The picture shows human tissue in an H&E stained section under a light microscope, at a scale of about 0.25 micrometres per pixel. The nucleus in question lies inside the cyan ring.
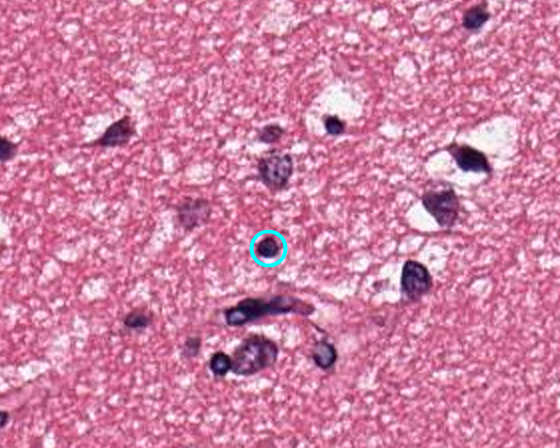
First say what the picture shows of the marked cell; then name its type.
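The nucleus is small and round, smaller than most of the other nuclei in the field. The nucleus is deeply and evenly dark, darker than the larger, paler, speckled nucleus just above it. Almost no cytoplasm shows around the nucleus; only a thin clear rim, most visible along its lower edge, separates it from the surrounding pink background. It lies by itself in the fine pink meshwork, a short distance above a group of elongated dark nuclei. It is an oligodendrocyte.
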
